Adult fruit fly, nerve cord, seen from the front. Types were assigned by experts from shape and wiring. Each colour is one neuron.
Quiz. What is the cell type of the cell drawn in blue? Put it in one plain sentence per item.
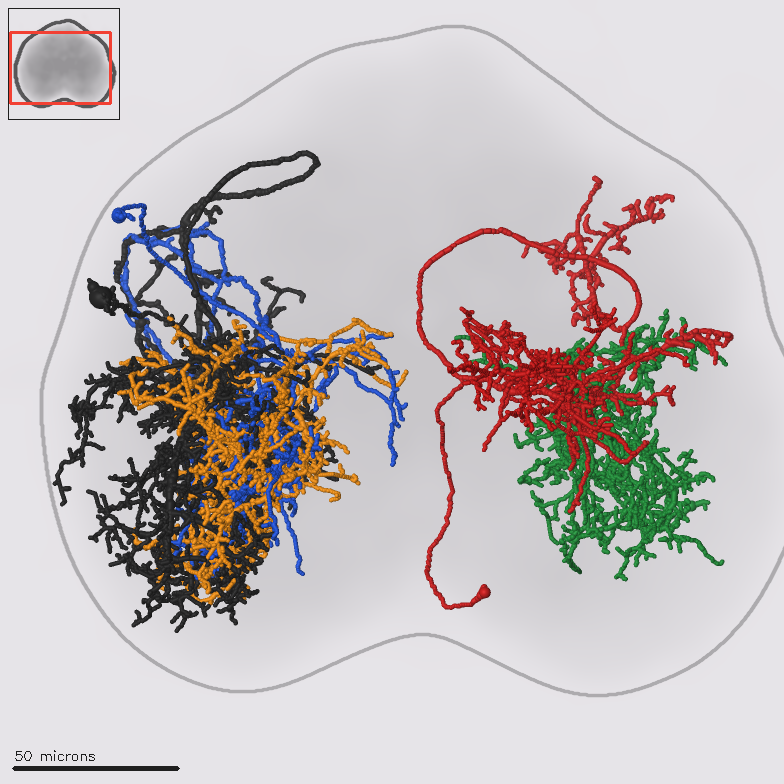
The cell type is IN11A003.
